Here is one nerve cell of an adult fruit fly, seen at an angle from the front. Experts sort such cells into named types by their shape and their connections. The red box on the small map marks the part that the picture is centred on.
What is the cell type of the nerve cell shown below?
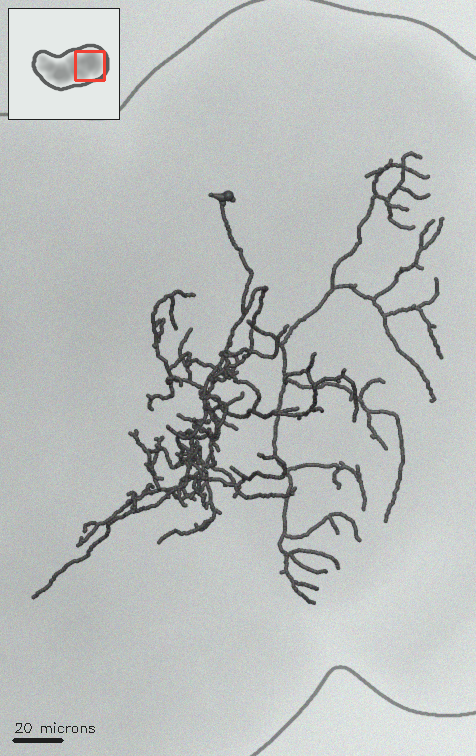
LPT114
